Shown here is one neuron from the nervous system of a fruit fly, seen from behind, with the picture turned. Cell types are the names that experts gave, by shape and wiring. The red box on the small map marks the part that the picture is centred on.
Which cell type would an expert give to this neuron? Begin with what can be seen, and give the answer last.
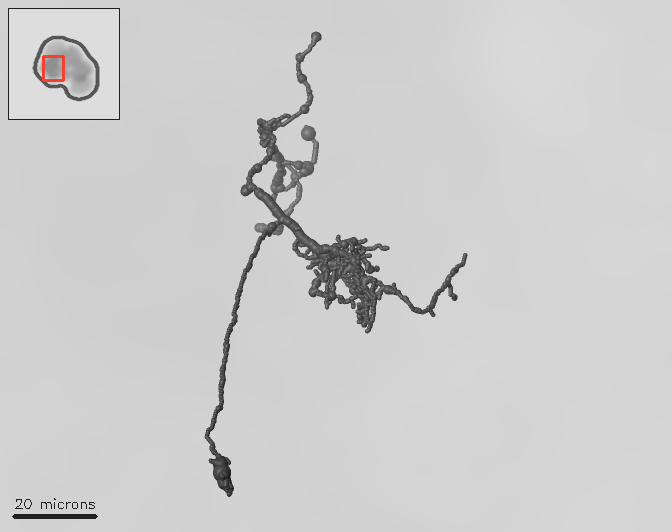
From top to bottom in the picture it spans about 110 microns. Dozens of branch ends can be seen. It is a nerve-cord intrinsic neuron. The cell type is IN08B008.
